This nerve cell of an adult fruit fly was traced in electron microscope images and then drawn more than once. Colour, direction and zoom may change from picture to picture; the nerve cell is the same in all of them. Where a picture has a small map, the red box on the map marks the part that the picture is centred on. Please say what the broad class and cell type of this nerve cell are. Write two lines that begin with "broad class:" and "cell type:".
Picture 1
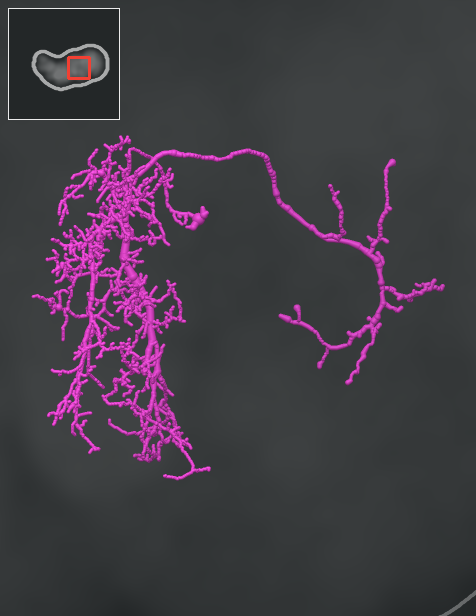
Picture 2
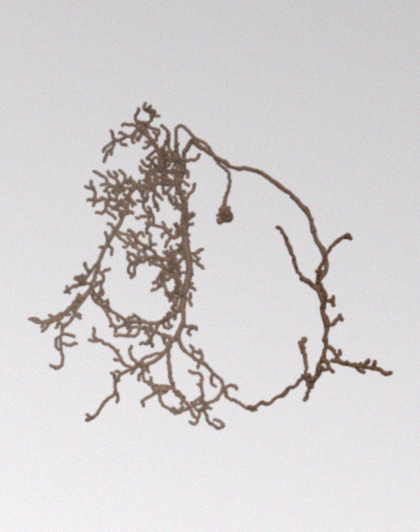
broad class: central-brain intrinsic neuron
cell type: PS278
